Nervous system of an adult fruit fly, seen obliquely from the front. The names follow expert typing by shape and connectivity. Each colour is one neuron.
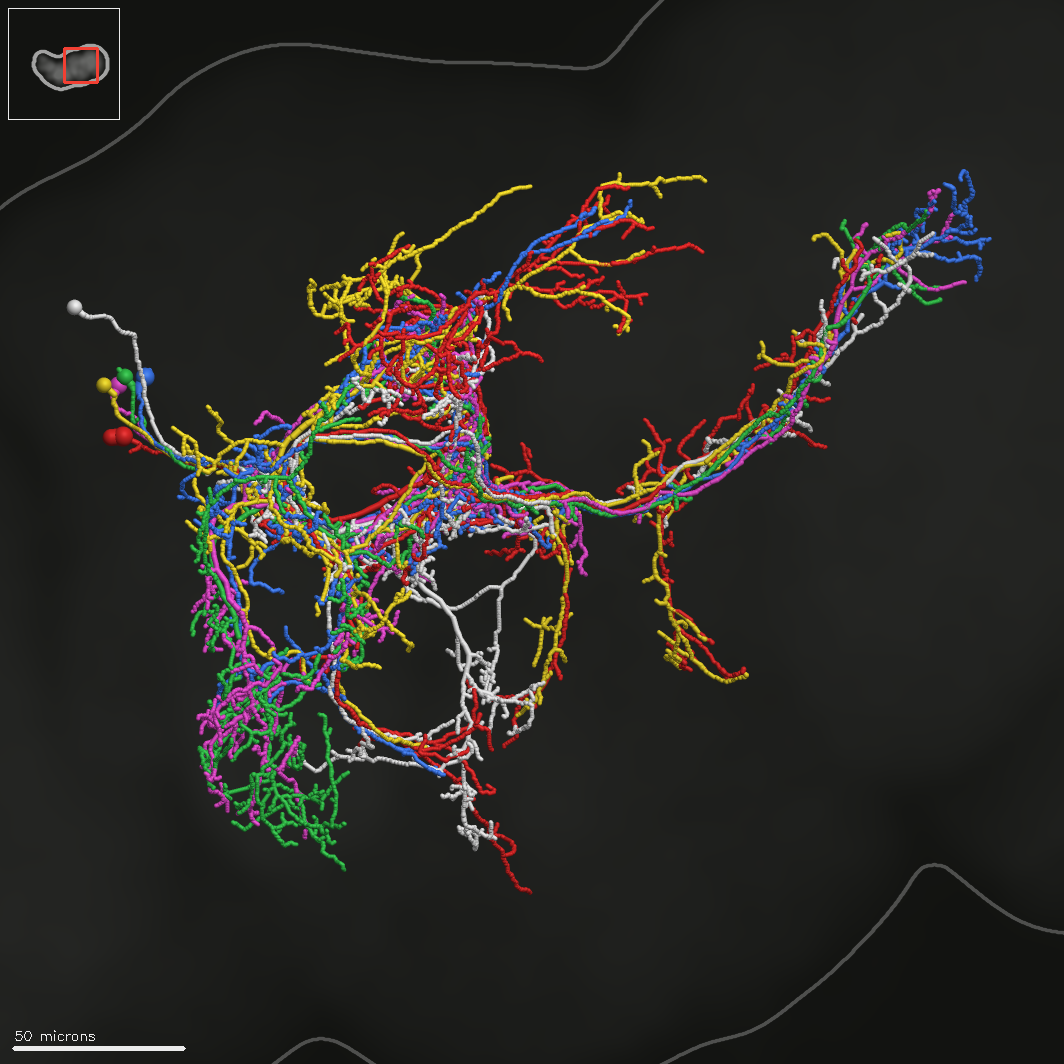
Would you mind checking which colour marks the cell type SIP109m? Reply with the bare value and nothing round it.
yellow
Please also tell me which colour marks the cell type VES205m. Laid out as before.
white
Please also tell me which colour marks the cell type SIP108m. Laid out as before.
blue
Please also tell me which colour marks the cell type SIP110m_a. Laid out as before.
red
